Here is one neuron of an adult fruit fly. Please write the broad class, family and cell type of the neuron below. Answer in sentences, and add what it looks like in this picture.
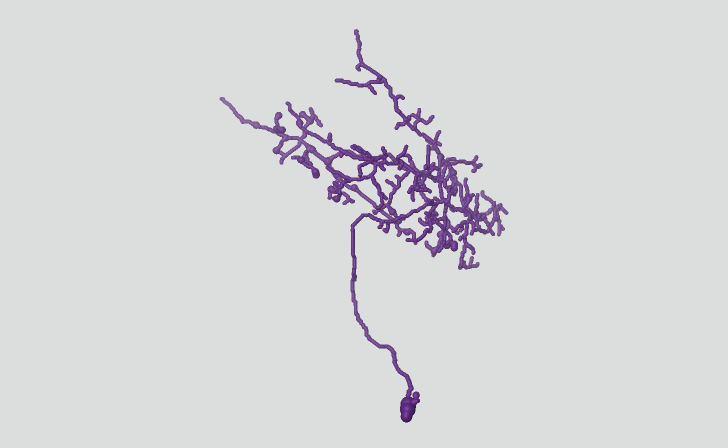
This is a central-brain intrinsic neuron. Its family is hemilineage LB3. It is of cell type GNG598. The cell body is at the bottom of the picture. Dozens of branch ends can be seen.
